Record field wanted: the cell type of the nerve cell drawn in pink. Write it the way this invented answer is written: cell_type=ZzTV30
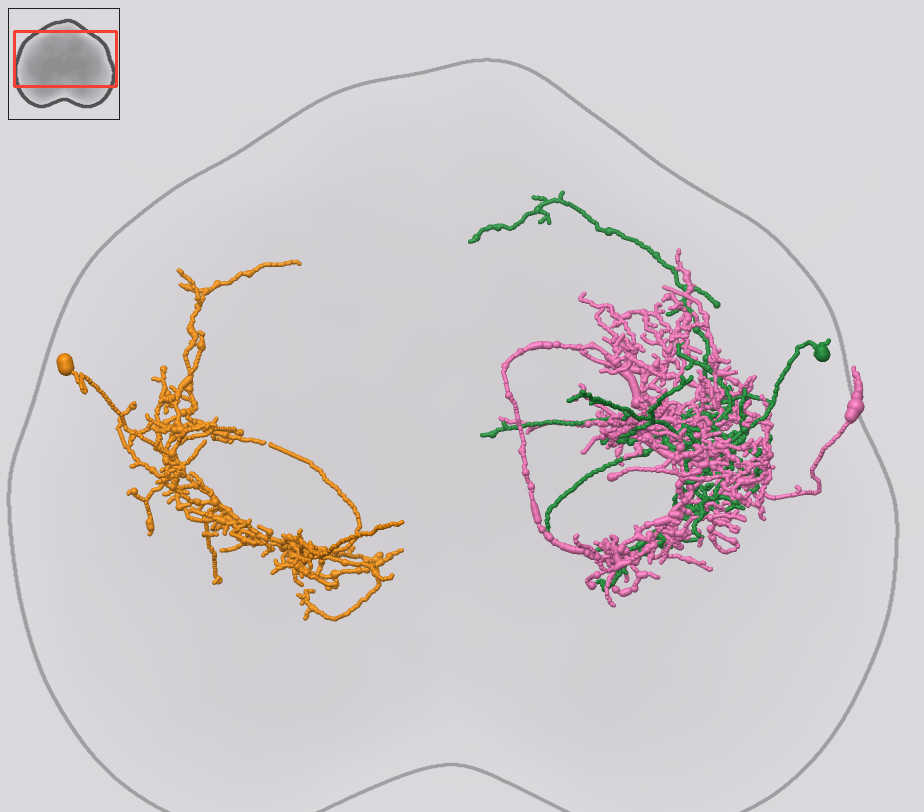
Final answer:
cell_type=IN17B015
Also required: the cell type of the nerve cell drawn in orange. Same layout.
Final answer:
cell_type=IN17A095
